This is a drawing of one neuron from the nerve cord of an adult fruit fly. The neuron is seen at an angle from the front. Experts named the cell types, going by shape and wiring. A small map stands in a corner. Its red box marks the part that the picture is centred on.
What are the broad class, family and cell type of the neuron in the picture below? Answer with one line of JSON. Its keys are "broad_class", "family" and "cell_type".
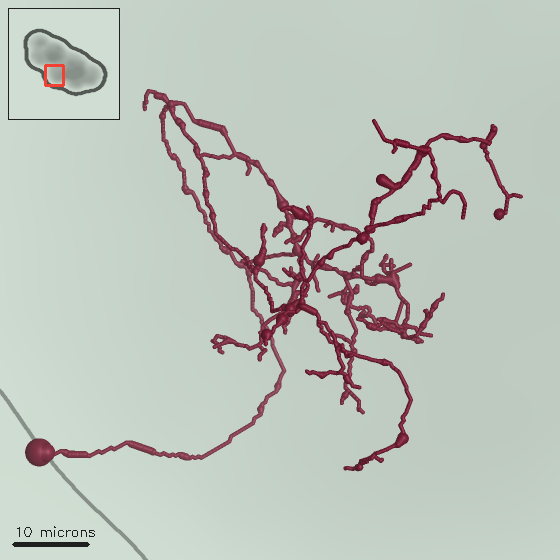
{"broad_class": "nerve-cord intrinsic neuron", "family": "hemilineage 20A.22A", "cell_type": "IN20A.22A092"}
